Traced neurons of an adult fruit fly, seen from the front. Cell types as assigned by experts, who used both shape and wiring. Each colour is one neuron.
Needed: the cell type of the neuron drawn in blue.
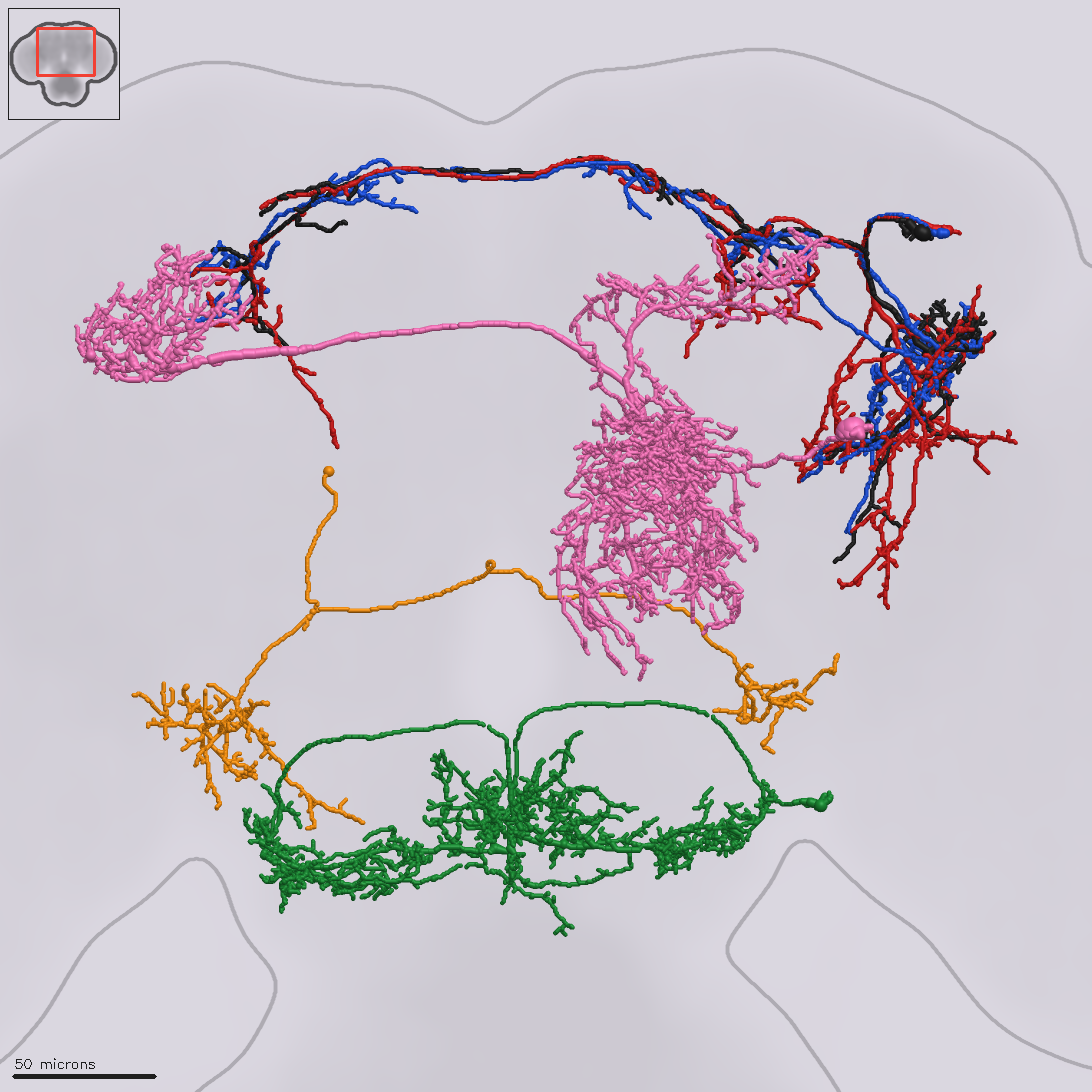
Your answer: LH006m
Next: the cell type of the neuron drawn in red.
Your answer: PVLP205m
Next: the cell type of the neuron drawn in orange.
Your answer: CB2972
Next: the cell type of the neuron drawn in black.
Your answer: LH003m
